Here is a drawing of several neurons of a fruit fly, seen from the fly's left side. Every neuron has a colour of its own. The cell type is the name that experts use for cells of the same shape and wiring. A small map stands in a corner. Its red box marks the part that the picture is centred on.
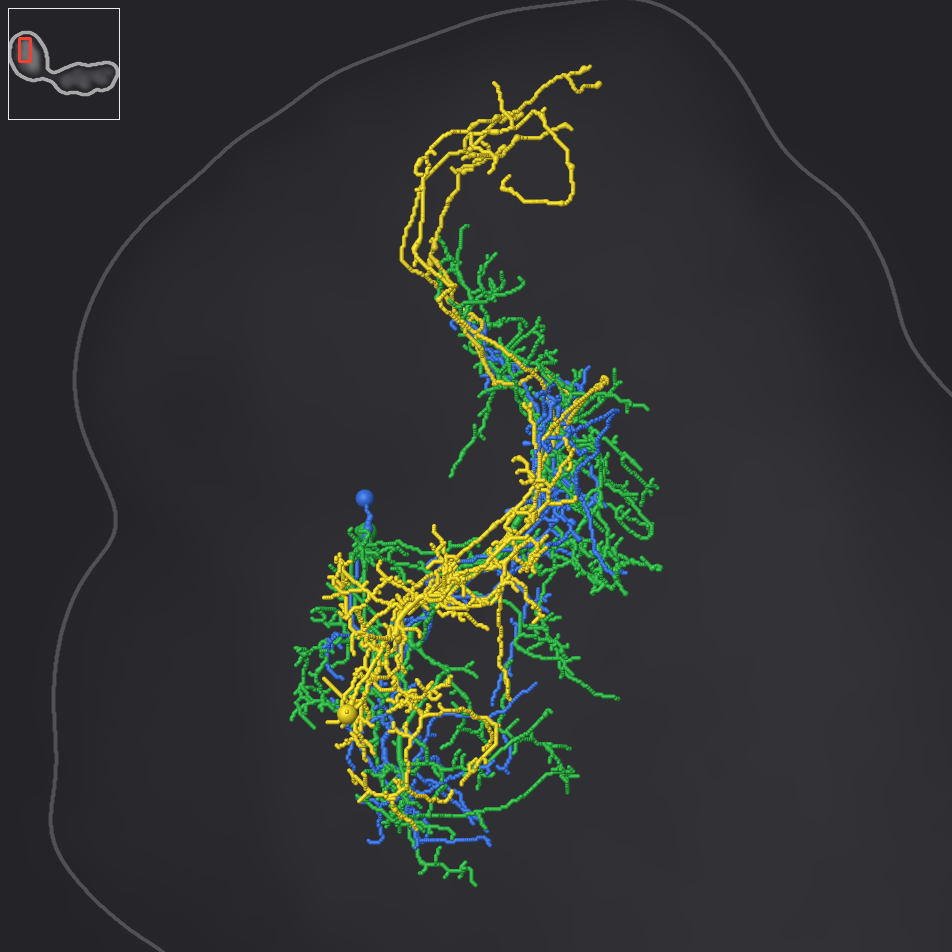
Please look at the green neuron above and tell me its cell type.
CB2659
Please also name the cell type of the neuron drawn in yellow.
AVLP191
